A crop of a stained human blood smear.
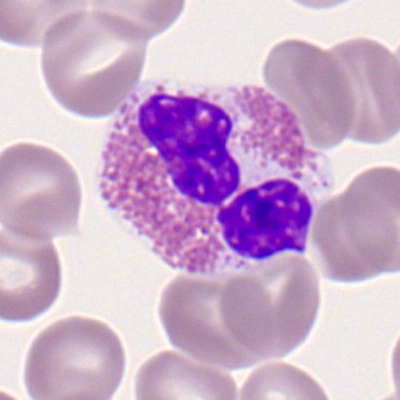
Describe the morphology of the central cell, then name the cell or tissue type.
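Two lobes form the nucleus, one at the upper left and one at the lower right. Many pinkish-orange granules pack the cytoplasm, round and fairly uniform in size. The name is eosinophil.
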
